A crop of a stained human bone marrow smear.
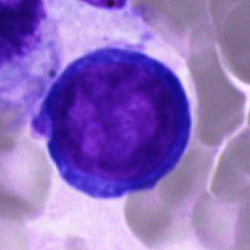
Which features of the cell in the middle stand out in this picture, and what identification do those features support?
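Around the nucleus there's just a thin, deep blue rim of cytoplasm. No granules in it, and no vacuoles either. There's also a small blue bulge sticking out from the left edge. So that one's a proerythroblast.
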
